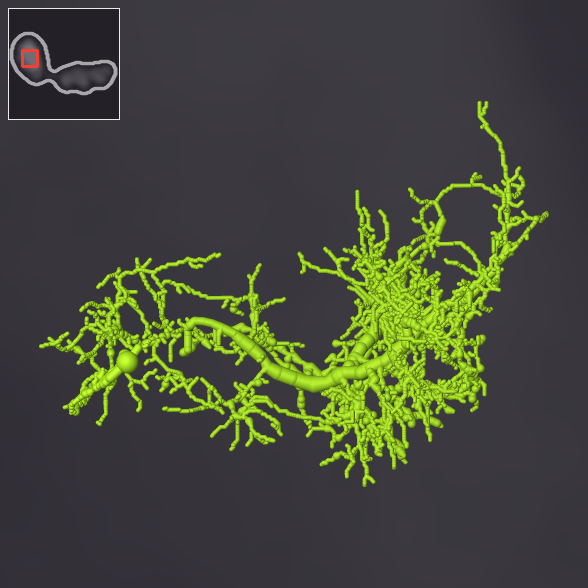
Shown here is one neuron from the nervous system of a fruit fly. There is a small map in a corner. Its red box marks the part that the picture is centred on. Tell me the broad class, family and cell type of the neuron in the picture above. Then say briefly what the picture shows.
This is a central-brain intrinsic neuron. Its family is hemilineage VLPl2_medial. Its cell type is PLP029. The cell body is on the left of the picture. The picture shows more than a hundred branch ends.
